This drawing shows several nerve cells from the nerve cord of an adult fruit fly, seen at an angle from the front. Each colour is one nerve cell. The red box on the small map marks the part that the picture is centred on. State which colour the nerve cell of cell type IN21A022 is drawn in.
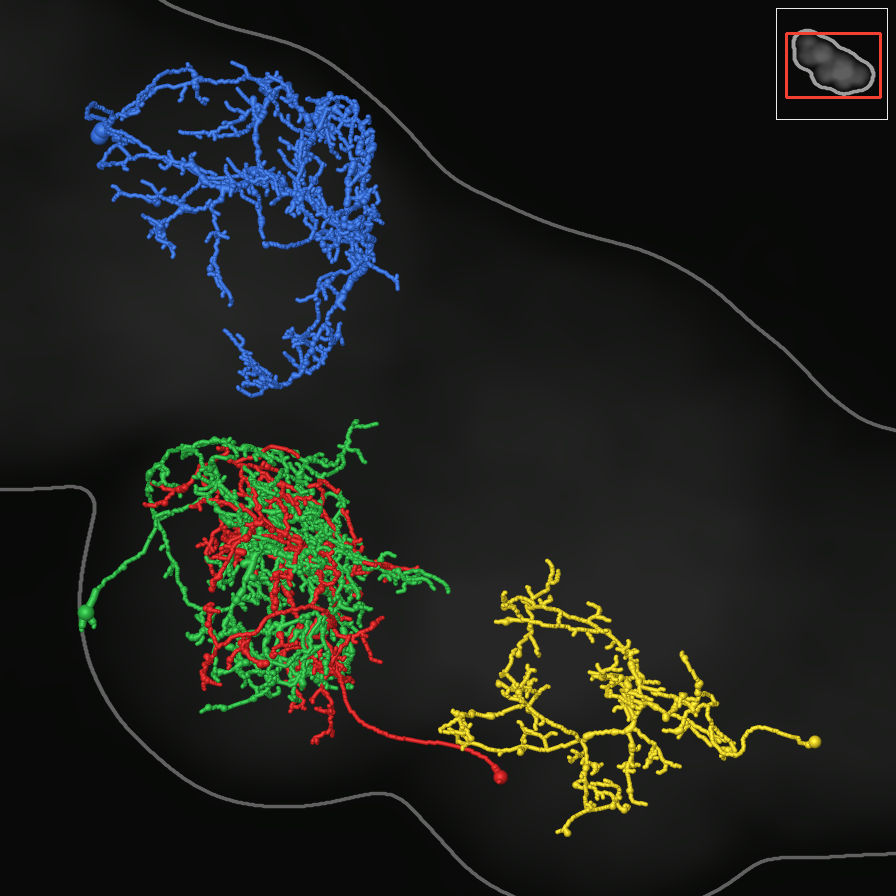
green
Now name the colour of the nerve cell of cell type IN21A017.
blue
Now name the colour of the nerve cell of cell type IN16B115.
yellow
